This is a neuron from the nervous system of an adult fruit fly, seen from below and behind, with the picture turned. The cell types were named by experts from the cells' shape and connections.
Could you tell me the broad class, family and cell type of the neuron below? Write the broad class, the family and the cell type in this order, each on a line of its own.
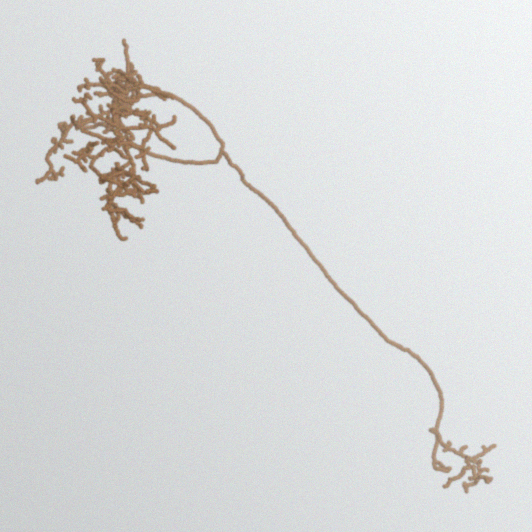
central-brain intrinsic neuron
hemilineage VLPl&d1_dorsal
AVLP234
